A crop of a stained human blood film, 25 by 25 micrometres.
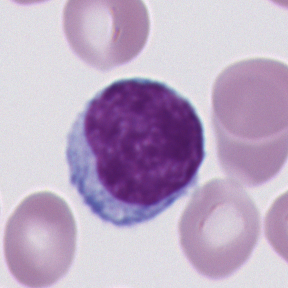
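Typical lymphocyte in a stained peripheral blood smear; as I read it, the cell is about 13 micrometres across, and its nucleus, round in outline, is about 11 micrometres across and fills about 70% of the cell's area. I notice the nucleus lies off-centre, pushed toward the upper right, while the cytoplasm forms a crescent along the left and lower sides. That cytoplasm is a deeper blue at its outer edge than next to the nucleus. The chromatin is dark purple and clumped, with small lighter gaps between the clumps.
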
